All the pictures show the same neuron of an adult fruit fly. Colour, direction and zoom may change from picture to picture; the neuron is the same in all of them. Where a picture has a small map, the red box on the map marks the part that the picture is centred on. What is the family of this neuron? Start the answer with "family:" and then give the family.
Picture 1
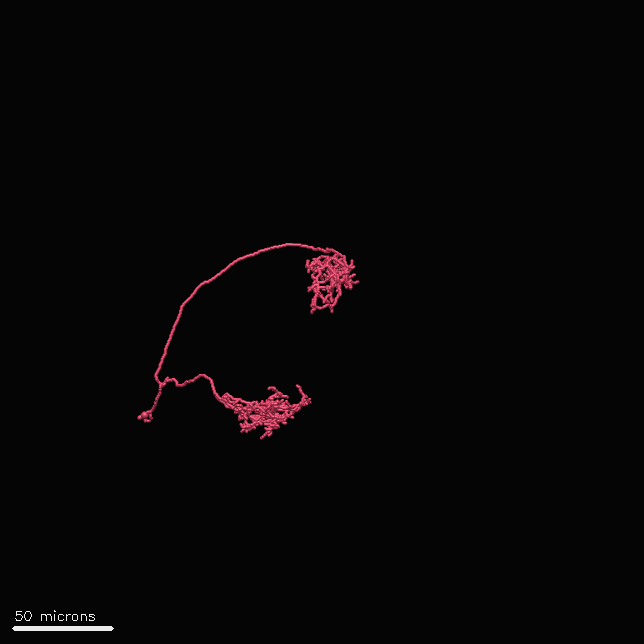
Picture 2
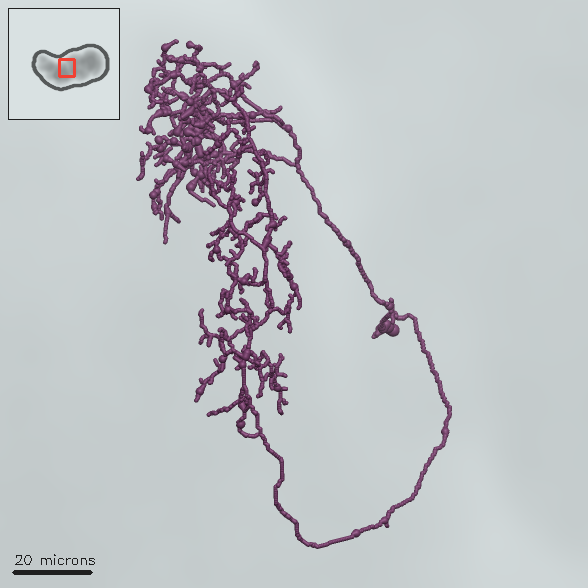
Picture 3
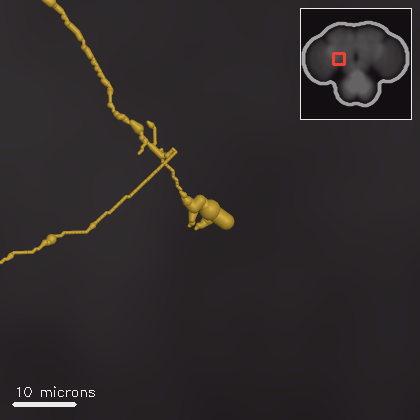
family: MeLo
